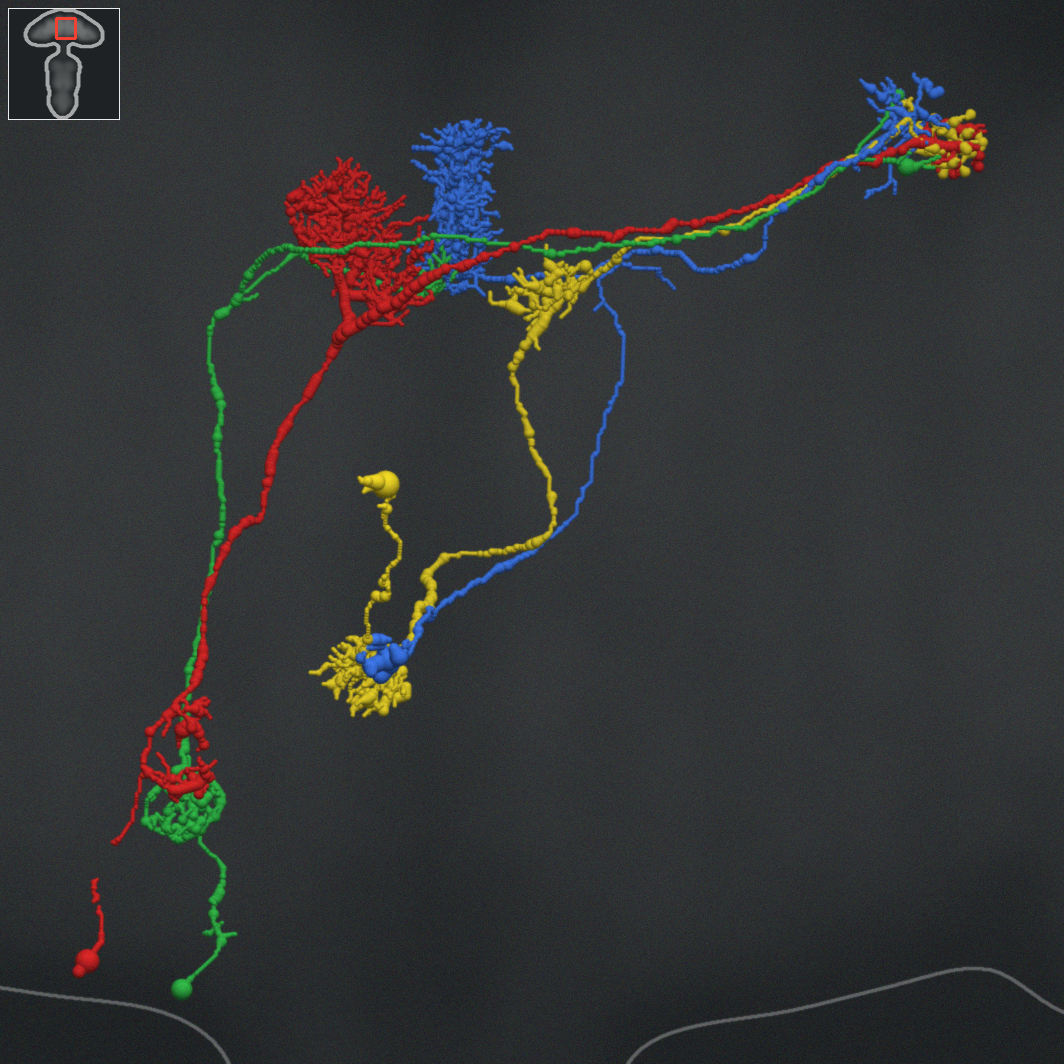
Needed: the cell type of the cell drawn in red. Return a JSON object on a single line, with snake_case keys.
{"cell_type": "EPG"}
